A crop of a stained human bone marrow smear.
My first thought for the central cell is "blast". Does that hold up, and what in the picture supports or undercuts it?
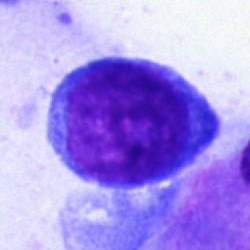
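Start with the cytoplasm: it's only a narrow rim around the nucleus.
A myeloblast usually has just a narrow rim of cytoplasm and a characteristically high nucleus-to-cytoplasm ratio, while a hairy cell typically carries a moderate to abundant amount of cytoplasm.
So the rim goes with blast and against hairy cell. There are no distinct granules in the cytoplasm.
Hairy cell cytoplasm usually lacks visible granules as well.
So that point doesn't count against hairy cell. Otherwise, the cytoplasm is blue, the outline is smooth and oval, and a pale bluish smudge lies against the lower edge of the cell. All told, blast fits.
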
